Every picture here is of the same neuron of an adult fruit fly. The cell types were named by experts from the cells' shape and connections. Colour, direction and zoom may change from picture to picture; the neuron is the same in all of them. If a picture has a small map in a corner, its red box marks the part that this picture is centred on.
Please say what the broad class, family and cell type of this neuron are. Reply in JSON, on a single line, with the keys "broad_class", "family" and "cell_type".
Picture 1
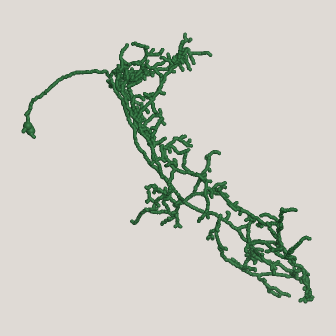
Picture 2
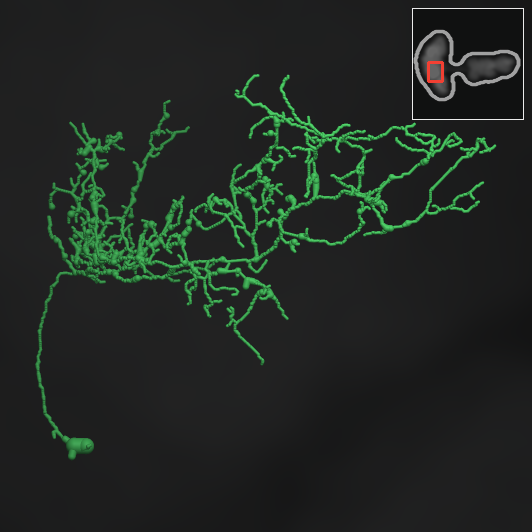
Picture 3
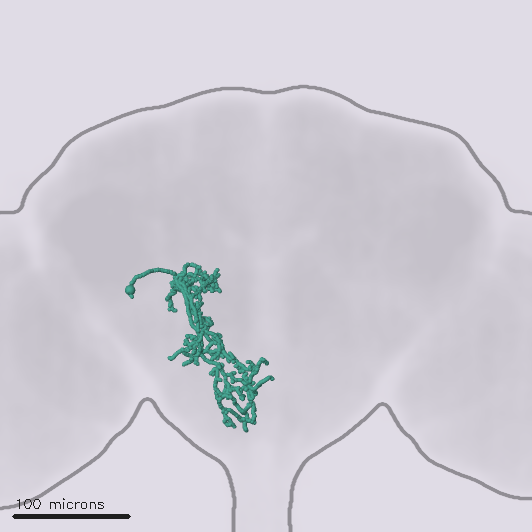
{"broad_class": "central-brain intrinsic neuron", "family": "hemilineage ALlv1", "cell_type": "SAD040"}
